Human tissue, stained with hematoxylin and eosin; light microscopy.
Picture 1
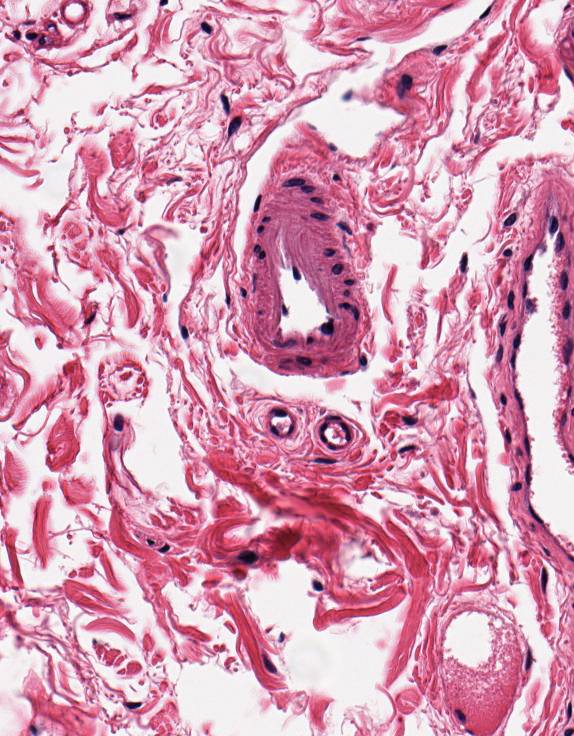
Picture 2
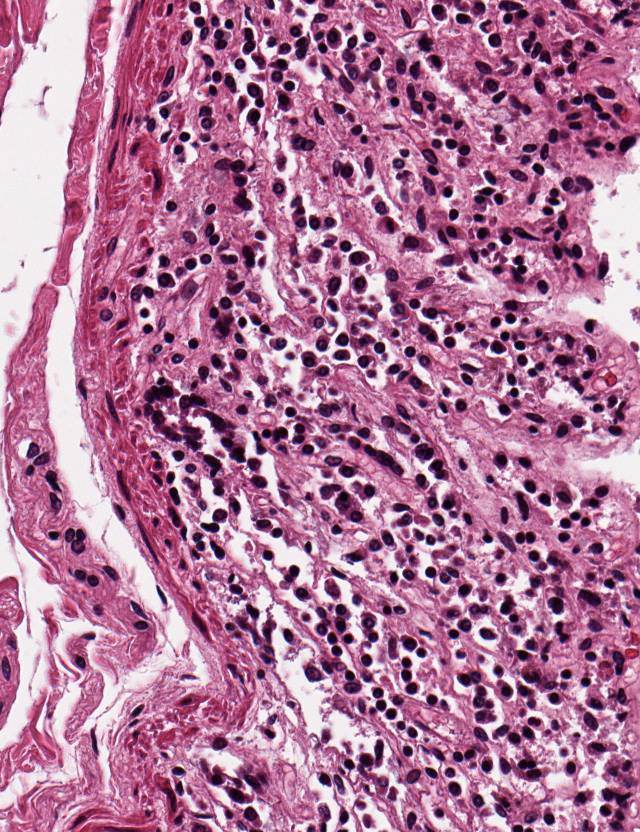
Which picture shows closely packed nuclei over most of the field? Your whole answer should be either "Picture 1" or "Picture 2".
Picture 2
